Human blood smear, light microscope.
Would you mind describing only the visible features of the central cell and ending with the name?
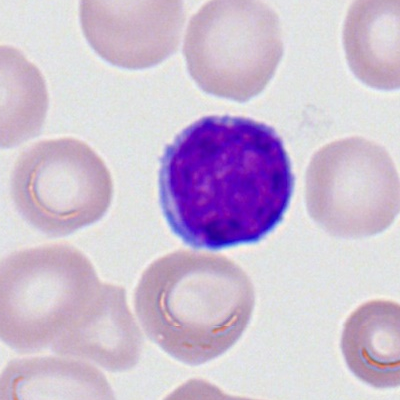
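Chromatin here is dark purple and coarsely clumped, and you can't see any nucleoli. The cytoplasm is just a thin blue rim, mostly along the left edge, with no granules. It's a lymphocyte.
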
